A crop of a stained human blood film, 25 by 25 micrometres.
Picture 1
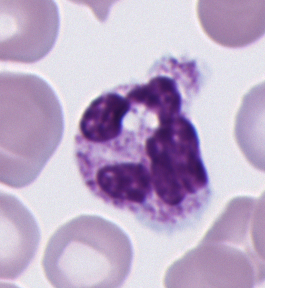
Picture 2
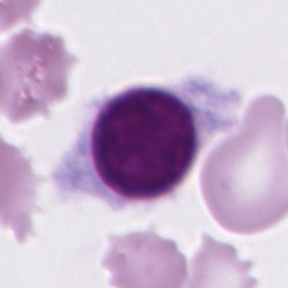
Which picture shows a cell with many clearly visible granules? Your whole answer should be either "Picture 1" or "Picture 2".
Picture 1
